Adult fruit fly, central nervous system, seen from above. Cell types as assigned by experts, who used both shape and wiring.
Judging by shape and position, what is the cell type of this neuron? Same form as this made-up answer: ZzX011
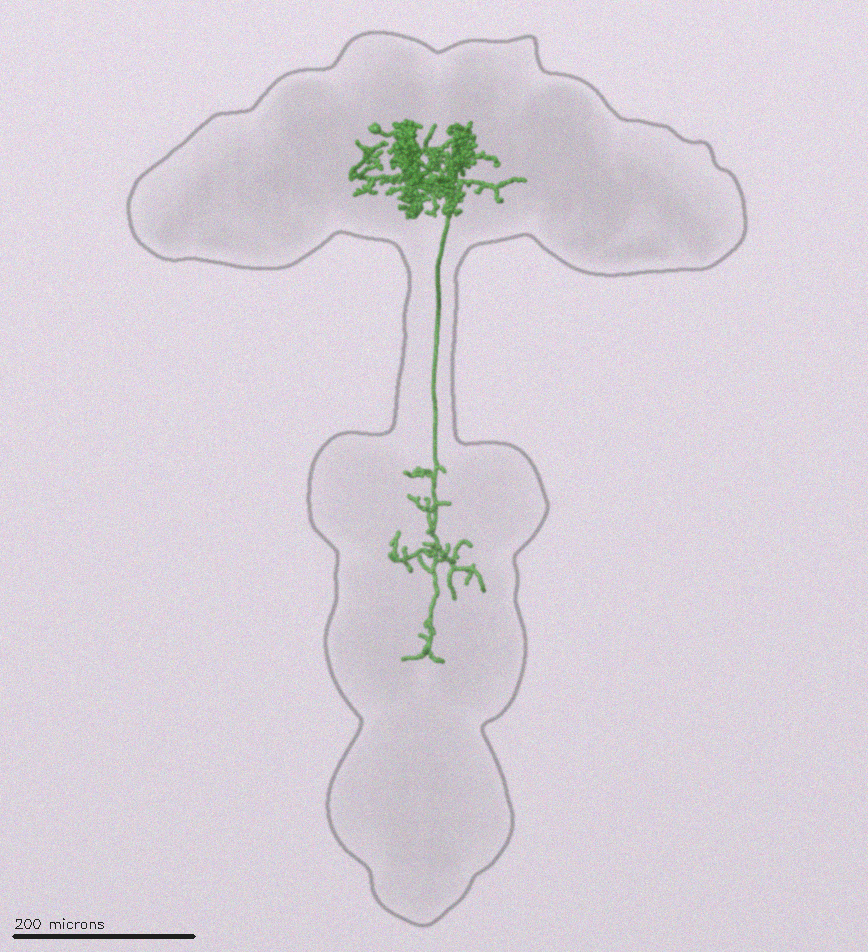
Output: DNge099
